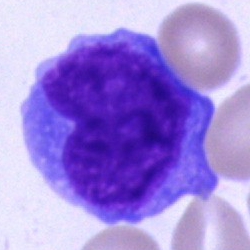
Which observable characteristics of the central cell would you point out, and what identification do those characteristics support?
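Notice how irregular the outline is, with uneven bulges along the edge. The chromatin is coarse, darker clumps lying between paler patches. The cytoplasm is blue-violet, and its rim is broader on the left side than along the top. This cell is a blast.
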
